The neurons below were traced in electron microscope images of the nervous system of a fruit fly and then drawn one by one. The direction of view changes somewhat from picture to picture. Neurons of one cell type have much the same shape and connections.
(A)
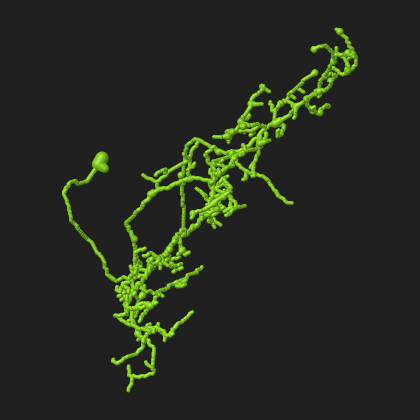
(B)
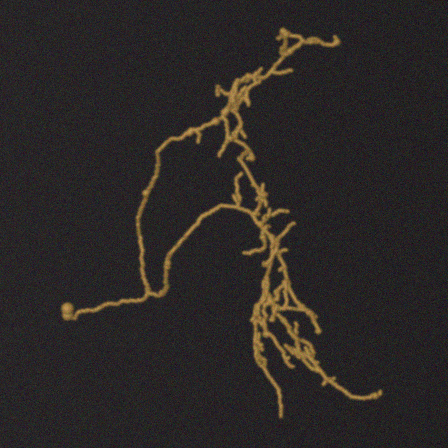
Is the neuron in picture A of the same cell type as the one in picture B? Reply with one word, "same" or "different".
same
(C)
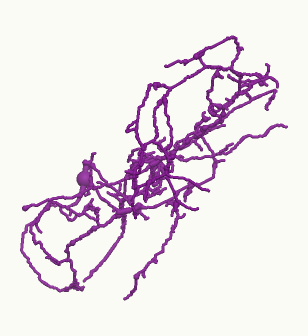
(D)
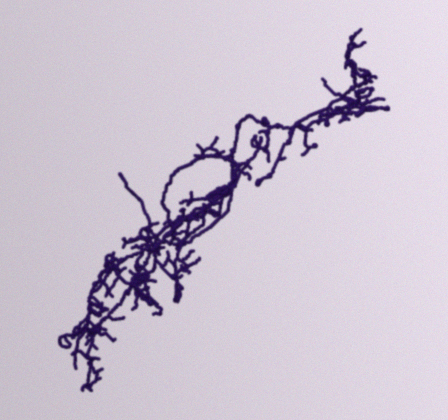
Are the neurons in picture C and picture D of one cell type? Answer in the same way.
different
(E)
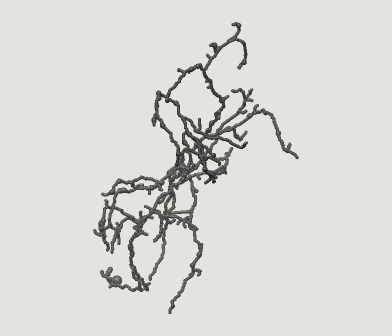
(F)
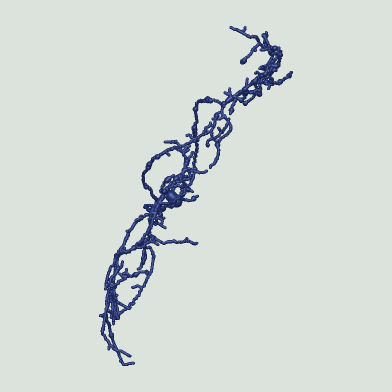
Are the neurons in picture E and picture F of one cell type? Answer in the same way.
different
